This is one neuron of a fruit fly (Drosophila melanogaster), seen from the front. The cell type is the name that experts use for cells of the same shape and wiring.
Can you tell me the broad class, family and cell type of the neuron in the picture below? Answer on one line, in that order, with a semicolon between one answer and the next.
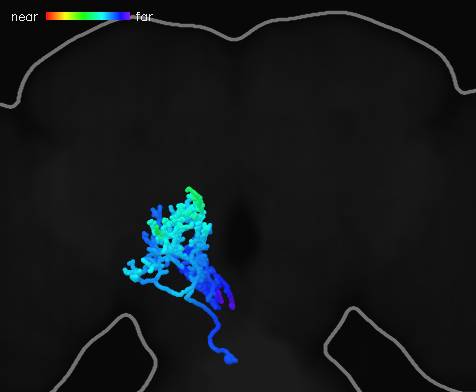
central-brain intrinsic neuron; hemilineage LB3; CB0312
